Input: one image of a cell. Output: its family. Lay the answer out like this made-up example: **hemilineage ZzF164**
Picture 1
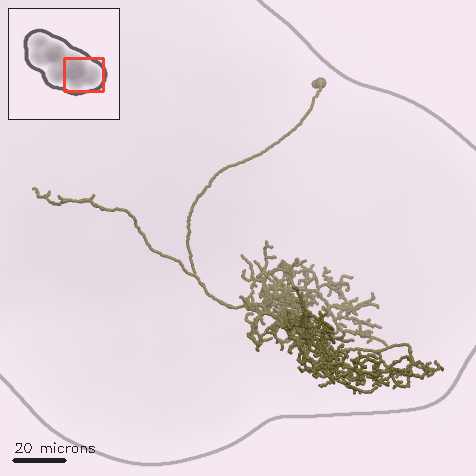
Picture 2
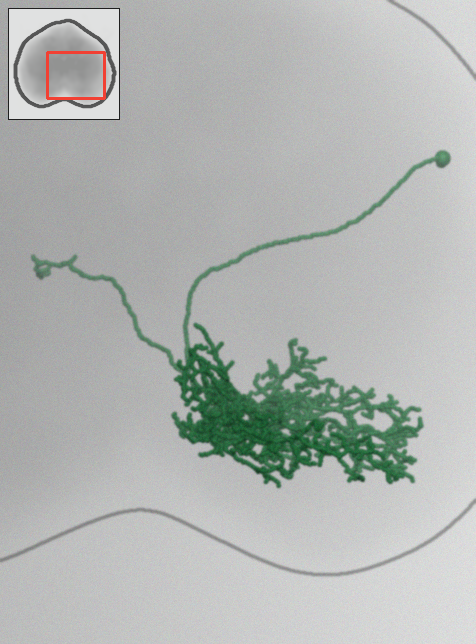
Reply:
**hemilineage 23B**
